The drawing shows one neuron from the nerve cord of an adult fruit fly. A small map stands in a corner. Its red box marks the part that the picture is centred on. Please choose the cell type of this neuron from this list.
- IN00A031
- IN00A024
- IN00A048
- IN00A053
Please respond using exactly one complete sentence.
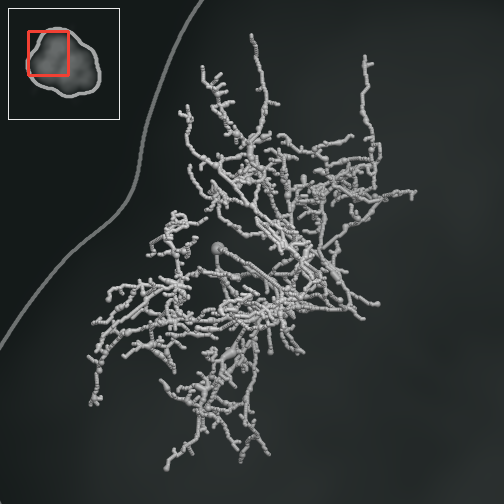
Of the cell type IN00A031 is this neuron.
